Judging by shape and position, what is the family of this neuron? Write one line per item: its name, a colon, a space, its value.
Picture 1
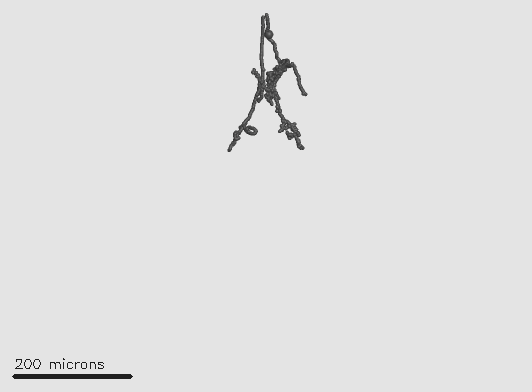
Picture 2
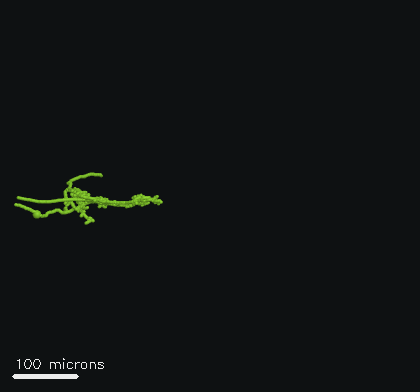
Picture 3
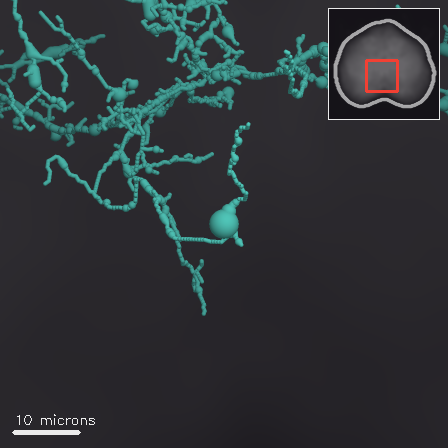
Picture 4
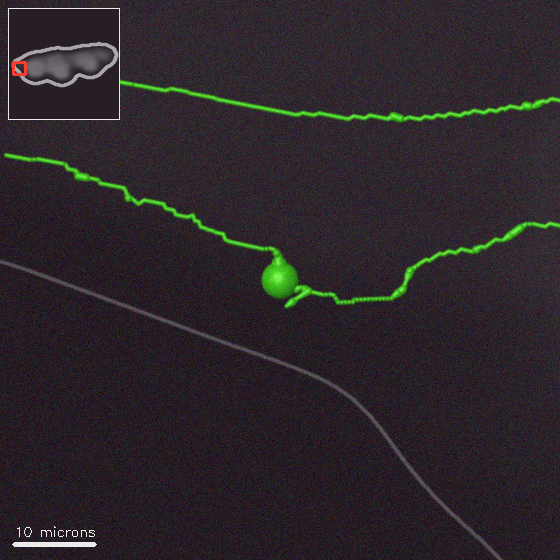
family: hemilineage 08B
